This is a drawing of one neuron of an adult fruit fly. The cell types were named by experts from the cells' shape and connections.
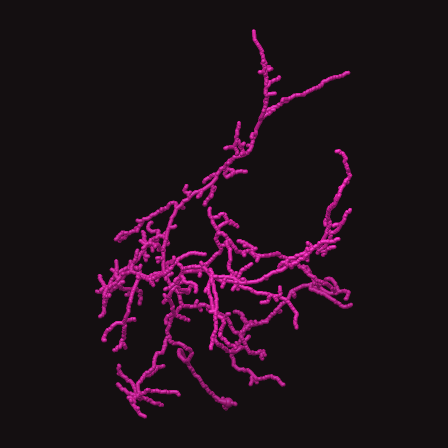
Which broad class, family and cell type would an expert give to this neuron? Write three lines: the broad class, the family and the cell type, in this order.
nerve-cord intrinsic neuron
hemilineage 20A.22A
IN20A.22A012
